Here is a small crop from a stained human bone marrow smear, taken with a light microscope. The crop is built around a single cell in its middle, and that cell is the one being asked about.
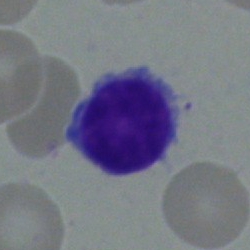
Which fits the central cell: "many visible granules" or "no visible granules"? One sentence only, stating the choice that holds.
The cell's cytoplasm contains no granules that can be seen.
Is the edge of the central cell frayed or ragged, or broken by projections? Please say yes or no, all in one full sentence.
Yes, the cell's outline is ragged or frayed, or carries projections, blebs or tags.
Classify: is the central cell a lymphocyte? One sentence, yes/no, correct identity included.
Yes, the central cell of this crop corresponds to a lymphocyte.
